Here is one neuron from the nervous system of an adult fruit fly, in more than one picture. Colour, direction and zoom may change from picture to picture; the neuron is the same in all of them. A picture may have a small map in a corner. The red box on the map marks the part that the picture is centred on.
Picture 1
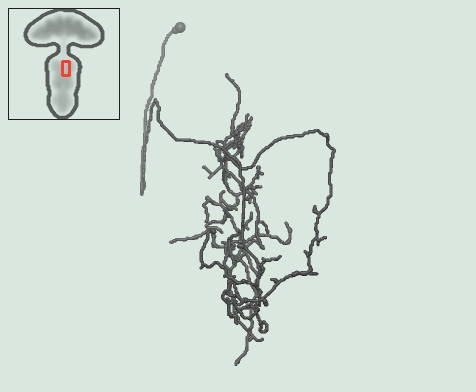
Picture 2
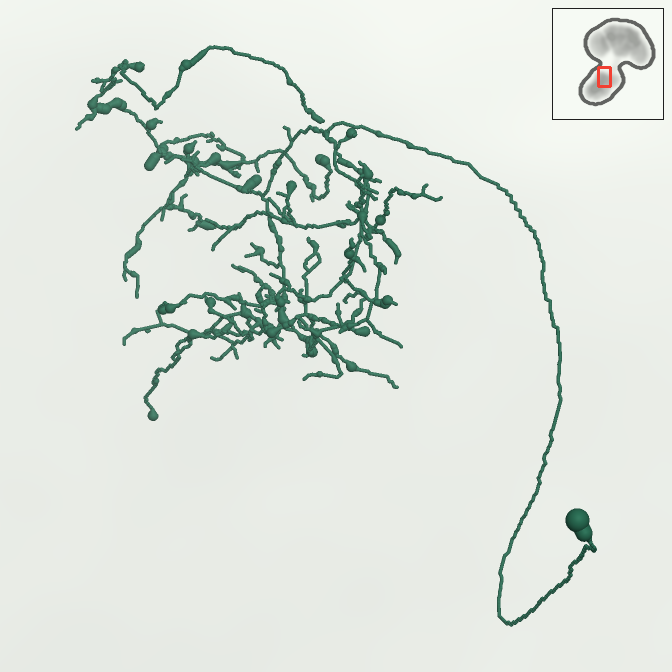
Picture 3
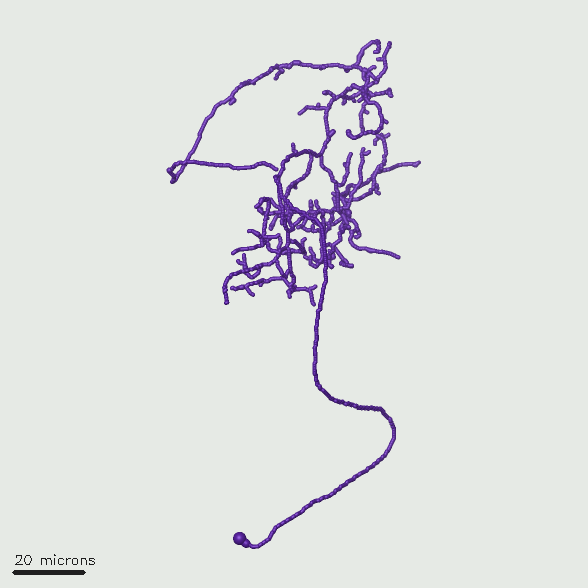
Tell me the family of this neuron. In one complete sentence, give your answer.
This neuron belongs to the family hemilineage 02A.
